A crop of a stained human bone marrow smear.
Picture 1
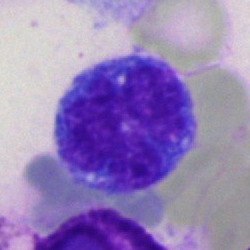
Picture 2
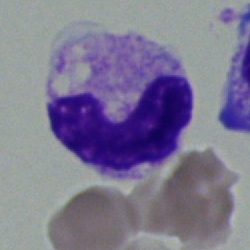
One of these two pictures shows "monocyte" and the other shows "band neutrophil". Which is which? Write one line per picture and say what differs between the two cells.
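In picture 1 we see a monocyte: Cytoplasm is scant, with no broad rim visible around the nucleus.
In picture 2 we see a band neutrophil: The cytoplasm is plentiful and pale lilac.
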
